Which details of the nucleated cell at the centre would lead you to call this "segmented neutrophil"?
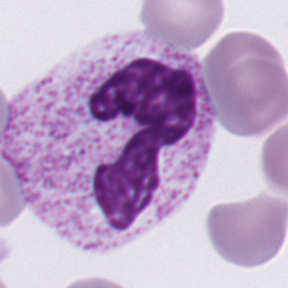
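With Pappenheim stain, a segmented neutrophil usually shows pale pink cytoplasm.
That fits here: the cytoplasm is abundant and pale pink, with many small pink-violet granules spread evenly through all of it.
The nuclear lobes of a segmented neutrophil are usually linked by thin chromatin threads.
In this cell the nucleus forms two main masses, an upper and a lower, joined by a narrower part. It also sits off-centre, leaving a wider band of cytoplasm on the left than on the right.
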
